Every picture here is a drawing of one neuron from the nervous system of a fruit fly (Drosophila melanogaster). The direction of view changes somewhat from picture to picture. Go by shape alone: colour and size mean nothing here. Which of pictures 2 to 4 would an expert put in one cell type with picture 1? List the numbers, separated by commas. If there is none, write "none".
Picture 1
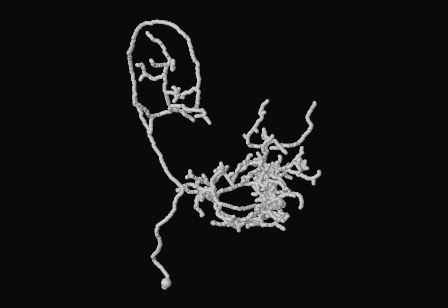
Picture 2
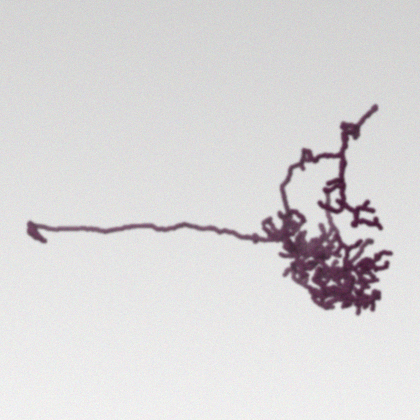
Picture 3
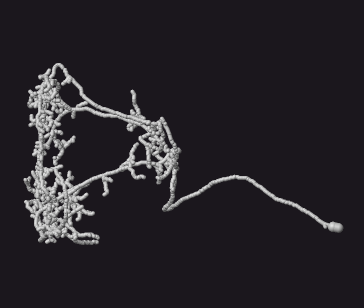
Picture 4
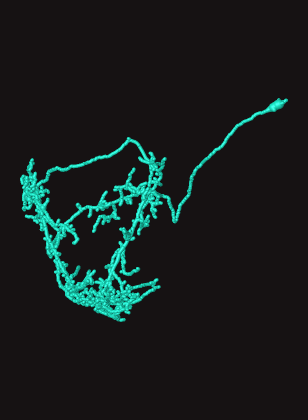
none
